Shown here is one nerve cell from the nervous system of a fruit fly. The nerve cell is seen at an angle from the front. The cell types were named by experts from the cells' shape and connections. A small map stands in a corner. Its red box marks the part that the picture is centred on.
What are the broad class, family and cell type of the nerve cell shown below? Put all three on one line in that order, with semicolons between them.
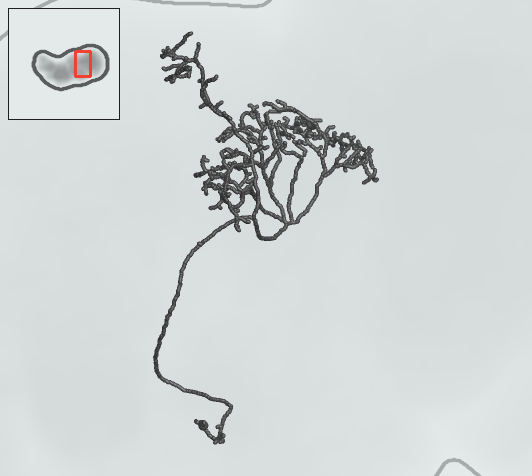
central-brain intrinsic neuron; hemilineage LALv1_dorsal; FB6O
